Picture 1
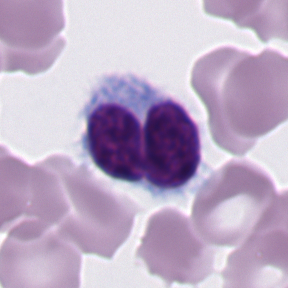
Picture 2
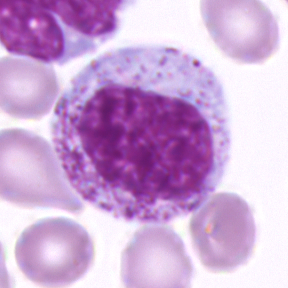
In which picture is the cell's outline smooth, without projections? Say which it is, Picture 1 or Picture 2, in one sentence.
The cell of Picture 2 has a smooth border with no projections, blebs or tags.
